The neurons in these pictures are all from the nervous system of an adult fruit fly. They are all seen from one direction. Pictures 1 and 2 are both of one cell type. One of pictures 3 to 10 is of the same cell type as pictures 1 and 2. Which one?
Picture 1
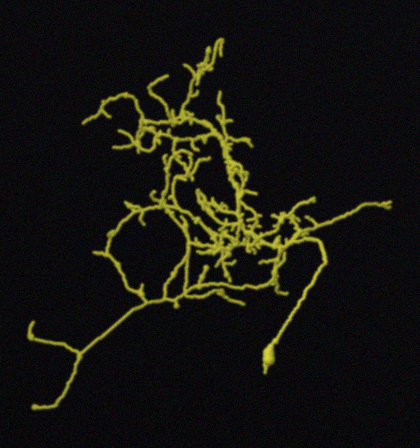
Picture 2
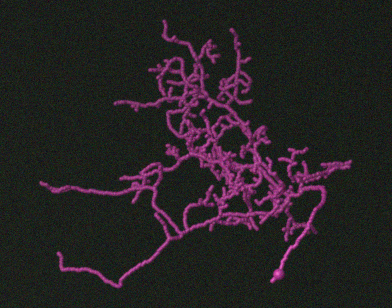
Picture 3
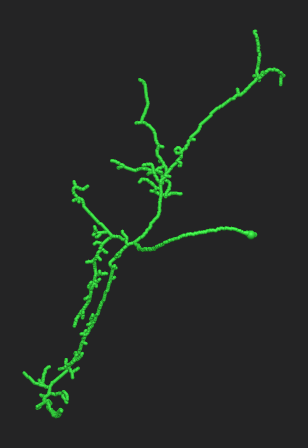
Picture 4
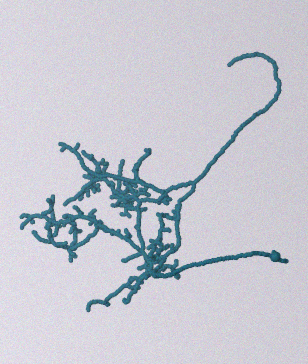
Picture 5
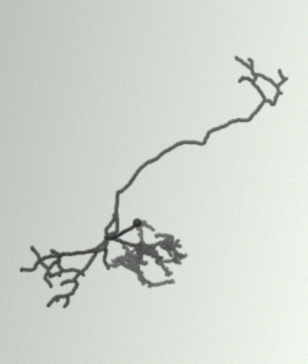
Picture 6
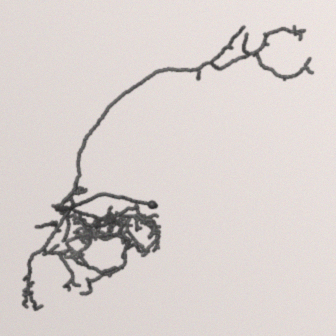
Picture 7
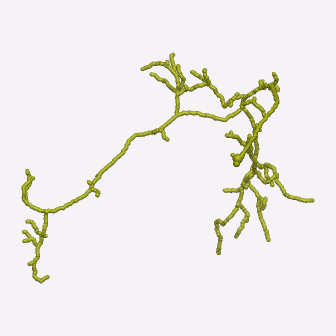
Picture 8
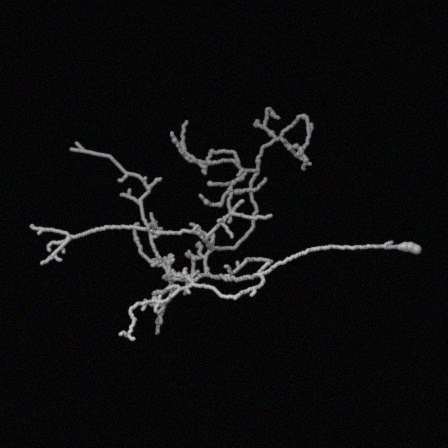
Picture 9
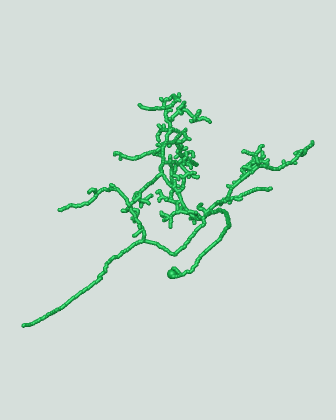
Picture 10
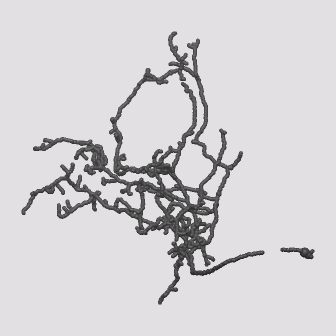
10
